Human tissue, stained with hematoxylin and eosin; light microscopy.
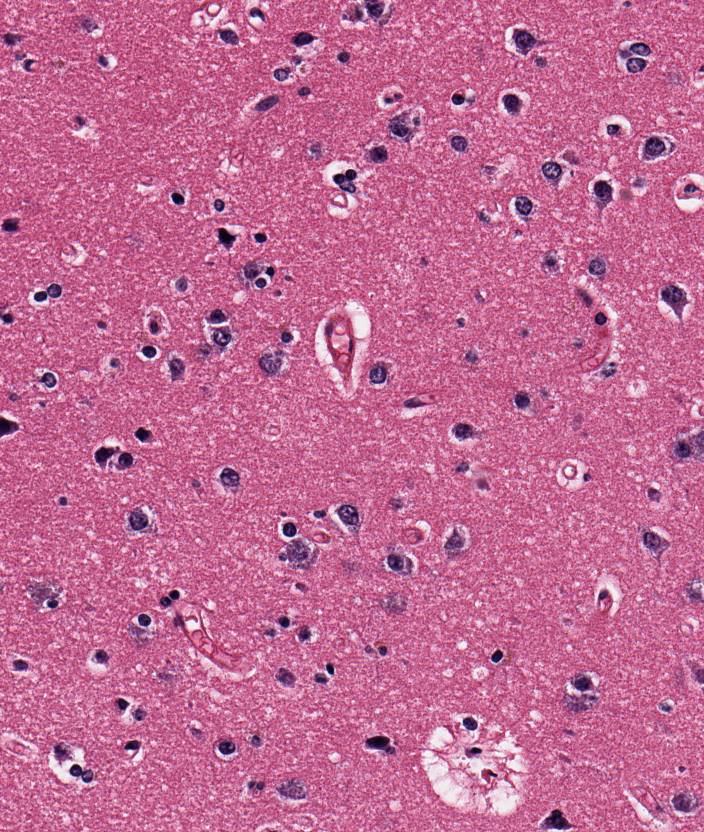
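Cerebral cortex, H&E: finely granular pink background with scattered cells, and no epithelium, glands or other organised units. Most cells are small, with round, dark, dense nuclei lying singly or in small clusters. A thin-walled small vessel runs obliquely at lower left. No fat cells are seen.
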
